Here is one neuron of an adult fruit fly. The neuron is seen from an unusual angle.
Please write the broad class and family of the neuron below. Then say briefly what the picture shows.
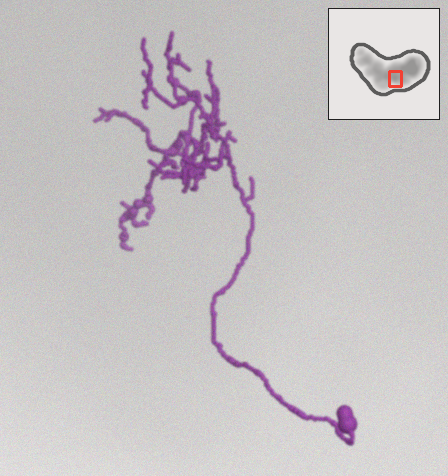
This is a central-brain intrinsic neuron. Its family is hemilineage LB3. Its cell body lies at the lower right of the picture. In this view it is taller than it is wide.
